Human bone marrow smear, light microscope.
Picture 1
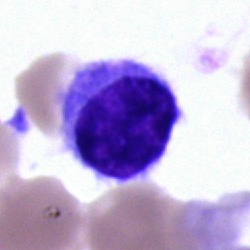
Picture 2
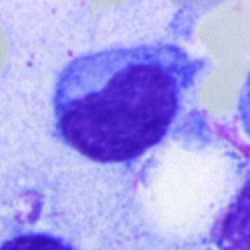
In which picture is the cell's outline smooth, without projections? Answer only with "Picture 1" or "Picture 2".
Picture 1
